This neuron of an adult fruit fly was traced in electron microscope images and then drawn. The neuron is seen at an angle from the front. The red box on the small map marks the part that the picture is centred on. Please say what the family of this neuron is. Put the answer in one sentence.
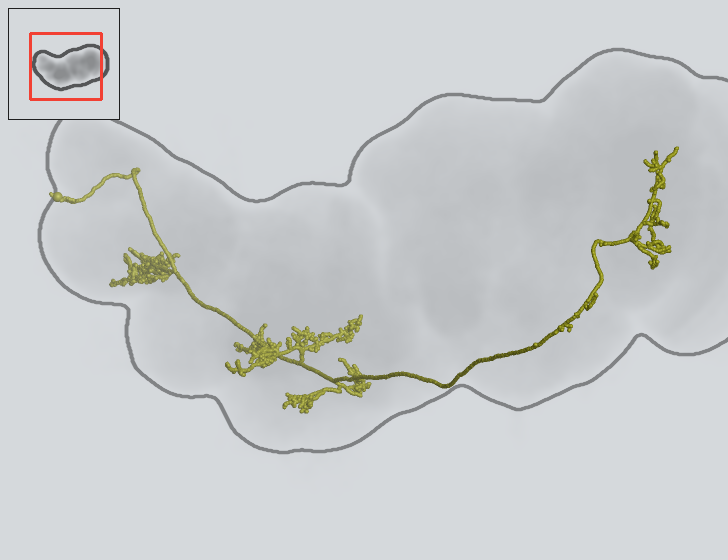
The family is hemilineage 05B.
